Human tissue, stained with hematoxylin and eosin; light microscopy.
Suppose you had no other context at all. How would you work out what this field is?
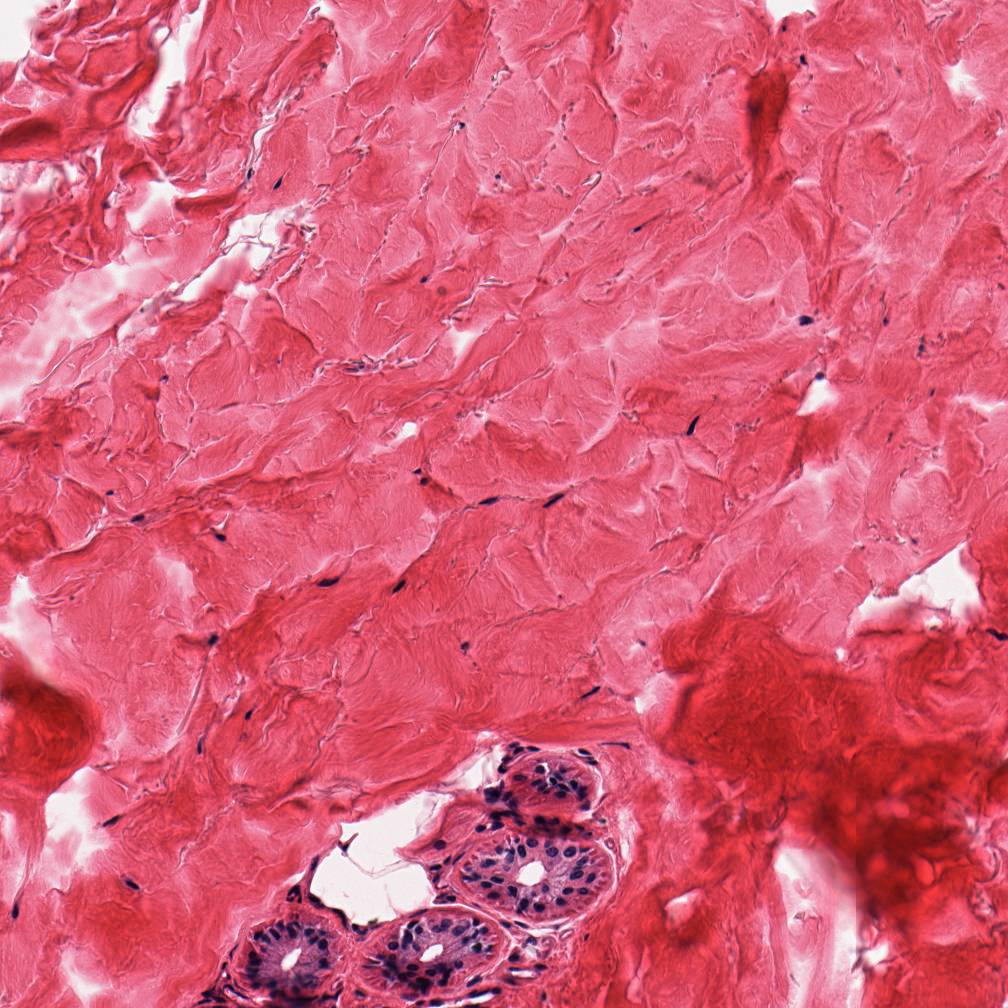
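Main tissue: dermis. Thick, deeply eosinophilic collagen bundles fill most of the field, running in haphazard directions. Nuclei among them sparse, thin, dark, spindle-shaped.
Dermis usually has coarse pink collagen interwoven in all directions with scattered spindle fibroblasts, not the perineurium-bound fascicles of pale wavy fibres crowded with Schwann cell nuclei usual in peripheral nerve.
Small cluster of round tubular profiles at the bottom edge near centre, lined by cuboidal cells with round dark nuclei around a central lumen.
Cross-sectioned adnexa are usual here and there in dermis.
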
